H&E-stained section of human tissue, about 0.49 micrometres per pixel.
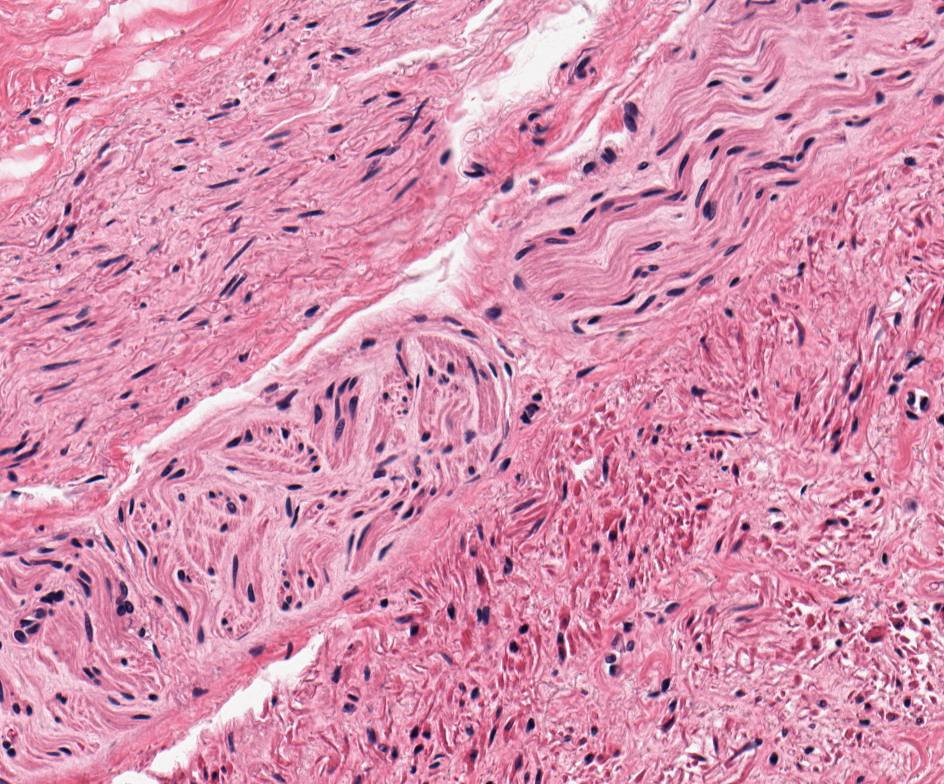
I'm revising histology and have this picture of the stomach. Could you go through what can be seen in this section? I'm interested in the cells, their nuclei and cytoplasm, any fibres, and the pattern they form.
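Spindle-cell tissue fills the field, split into bands by narrow white clefts running diagonally, lower left to upper right. Nuclei elongated, dark-staining; many wavy. Upper half: pink fibres in long wavy lines, parallel to the clefts. Left of centre: rounded bundle of swirling fibres and spindle nuclei, bounded by a thin pink rim.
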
